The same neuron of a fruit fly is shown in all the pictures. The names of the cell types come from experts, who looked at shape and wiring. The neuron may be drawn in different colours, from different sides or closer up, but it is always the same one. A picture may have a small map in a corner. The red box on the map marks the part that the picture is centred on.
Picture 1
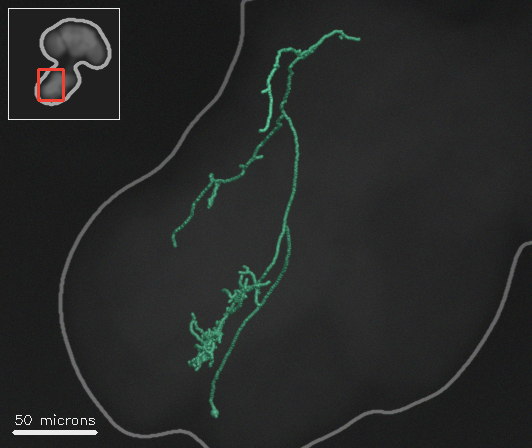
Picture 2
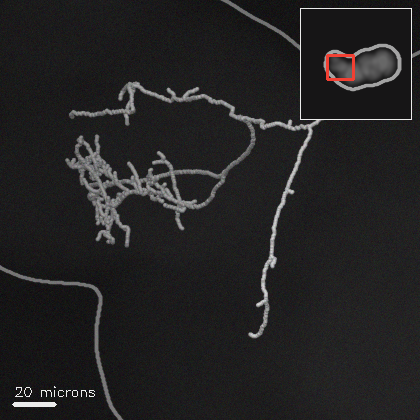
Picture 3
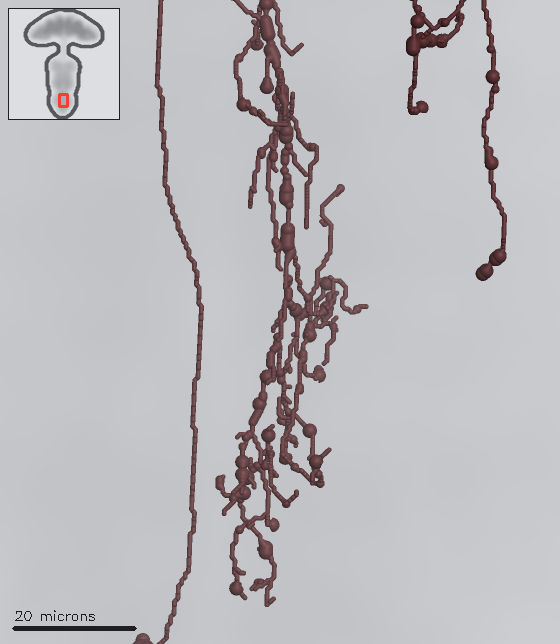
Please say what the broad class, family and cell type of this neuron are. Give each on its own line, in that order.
nerve-cord intrinsic neuron
hemilineage 06B
IN06B070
